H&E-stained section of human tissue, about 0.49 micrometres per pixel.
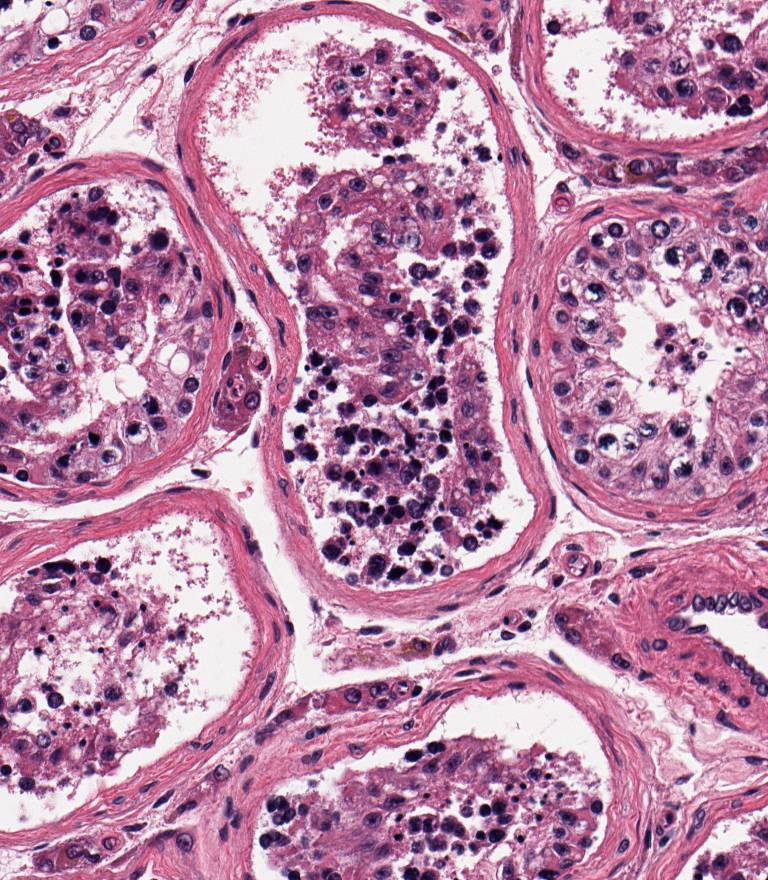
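Testis: narrow stromal strips separate closely packed, rounded to elongated tubular profiles across the field. Every tubule has a thick, eosinophilic, concentrically layered fibrous wall with flattened spindle-shaped nuclei. Small, round, densely dark-staining nuclei mark many cells inside, especially in the central tubule. The right-edge tubule still keeps several cell layers with round nuclei around a central lumen.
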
